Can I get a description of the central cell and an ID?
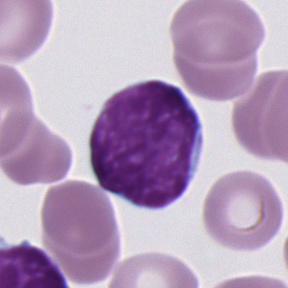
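In order: the nucleus is round to oval, without indentation or lobes, and no nucleoli are visible in it. The cytoplasm shows only as a very thin rim, mostly along the right edge, and contains no granules. Last item, the name: typical lymphocyte.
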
